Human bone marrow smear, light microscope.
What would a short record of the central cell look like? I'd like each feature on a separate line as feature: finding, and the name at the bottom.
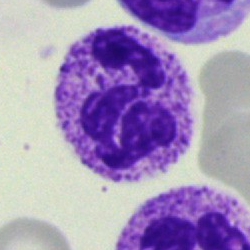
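Outline: roughly round, as far as I can tell
Chromatin: dense and dark purple
Nucleoli: none that I can see
Granules: many small purple ones, scattered all through the cytoplasm
Kind: segmented neutrophil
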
